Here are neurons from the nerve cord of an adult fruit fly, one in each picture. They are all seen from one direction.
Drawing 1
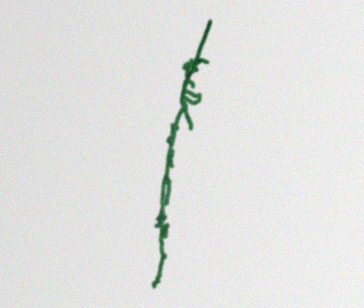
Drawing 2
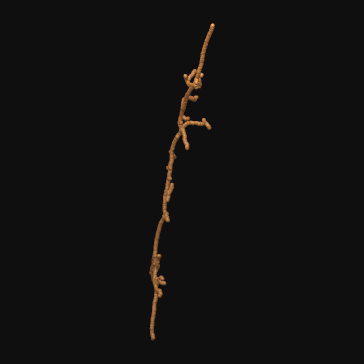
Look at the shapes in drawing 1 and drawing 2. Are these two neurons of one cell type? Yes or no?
yes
